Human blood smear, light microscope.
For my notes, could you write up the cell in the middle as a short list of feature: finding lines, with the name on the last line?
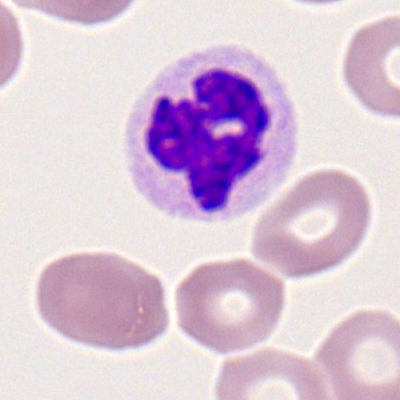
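Nucleus: irregular, with several lobes clumped together
Chromatin: dark purple and coarsely clumped
Cytoplasm: holds fine, faint granules
Pale gap: a small one, near the centre of the nucleus
Name: segmented neutrophil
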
